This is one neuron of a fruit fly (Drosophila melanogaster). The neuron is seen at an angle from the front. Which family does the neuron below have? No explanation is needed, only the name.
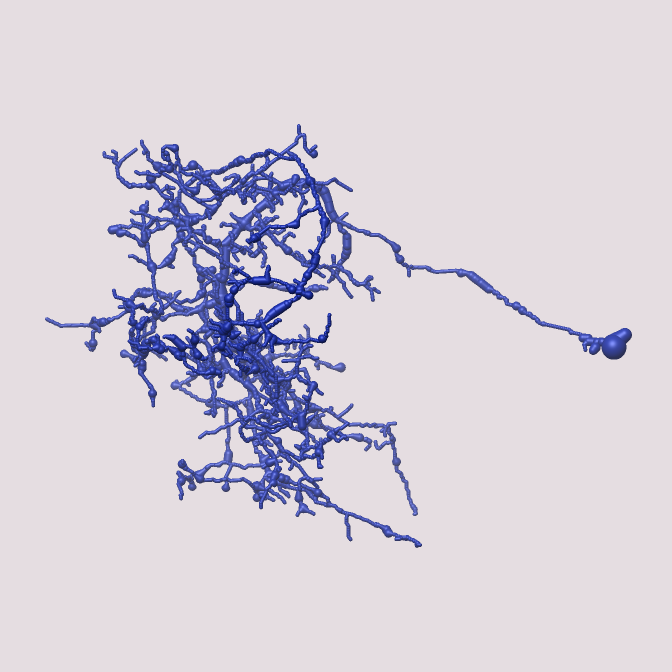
hemilineage SLPp&v1_posterior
